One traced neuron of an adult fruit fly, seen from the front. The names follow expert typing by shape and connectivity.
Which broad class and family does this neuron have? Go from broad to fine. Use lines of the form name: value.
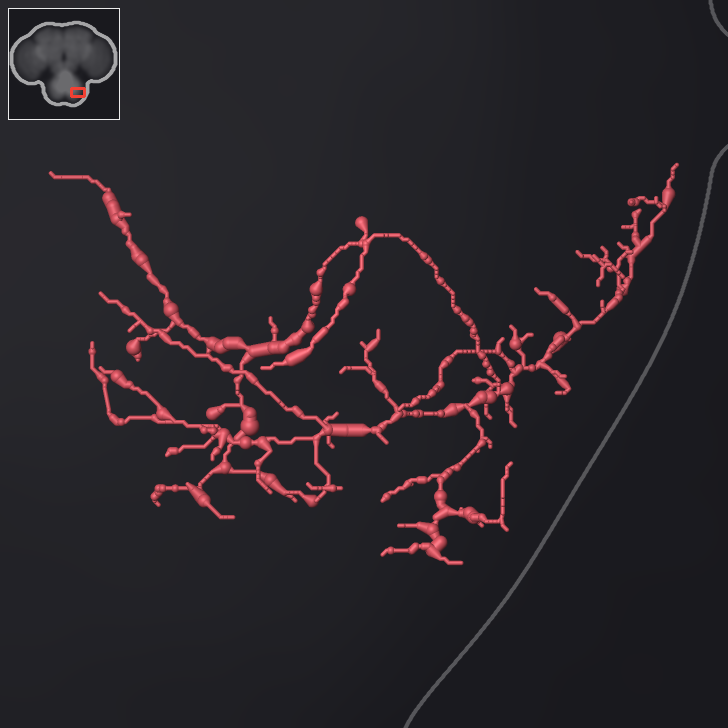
broad class: nerve-cord intrinsic neuron
family: hemilineage 20A.22A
